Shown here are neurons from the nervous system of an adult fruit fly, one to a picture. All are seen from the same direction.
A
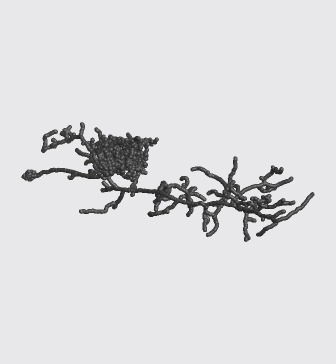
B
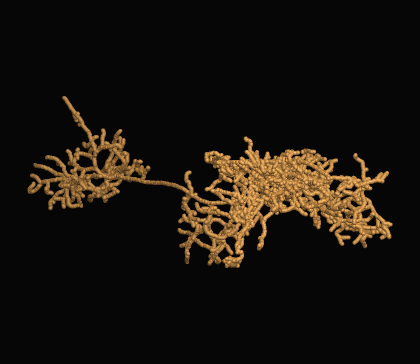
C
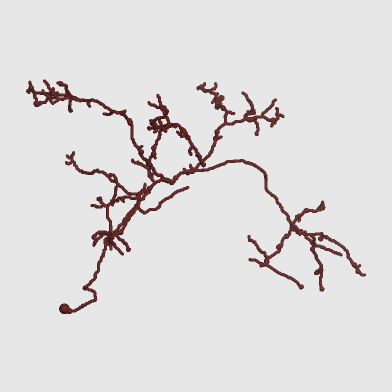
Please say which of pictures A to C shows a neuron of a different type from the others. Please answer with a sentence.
Picture C shows a neuron of another cell type.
